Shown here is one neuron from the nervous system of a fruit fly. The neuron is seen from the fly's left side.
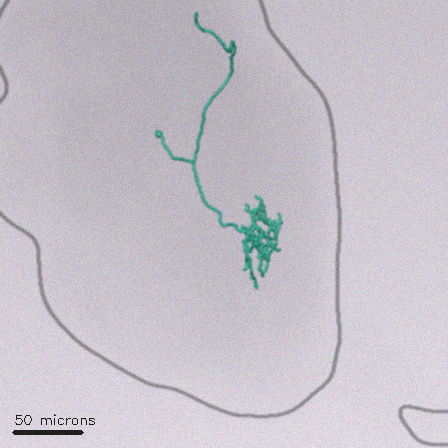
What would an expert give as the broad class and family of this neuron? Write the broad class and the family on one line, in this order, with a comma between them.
visual projection neuron, LC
